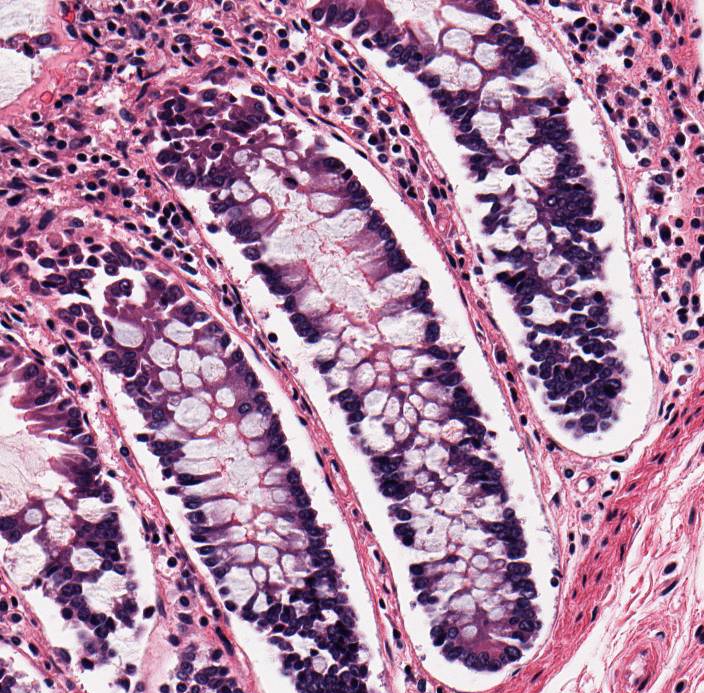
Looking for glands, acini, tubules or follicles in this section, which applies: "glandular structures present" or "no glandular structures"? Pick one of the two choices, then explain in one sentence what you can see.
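Glandular structures present. Several elongated crypts cut lengthwise run parallel to one another diagonally across the field.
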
